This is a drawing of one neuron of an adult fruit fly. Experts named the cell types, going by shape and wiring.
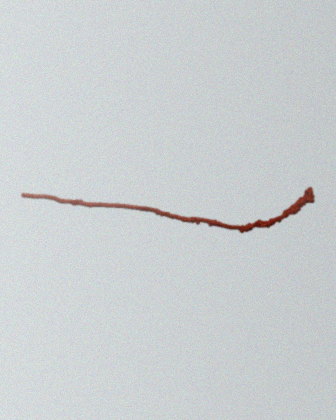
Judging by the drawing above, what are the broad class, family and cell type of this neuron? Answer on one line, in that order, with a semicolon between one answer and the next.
photoreceptor or other optic-lobe sensory neuron; class visual; R7y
